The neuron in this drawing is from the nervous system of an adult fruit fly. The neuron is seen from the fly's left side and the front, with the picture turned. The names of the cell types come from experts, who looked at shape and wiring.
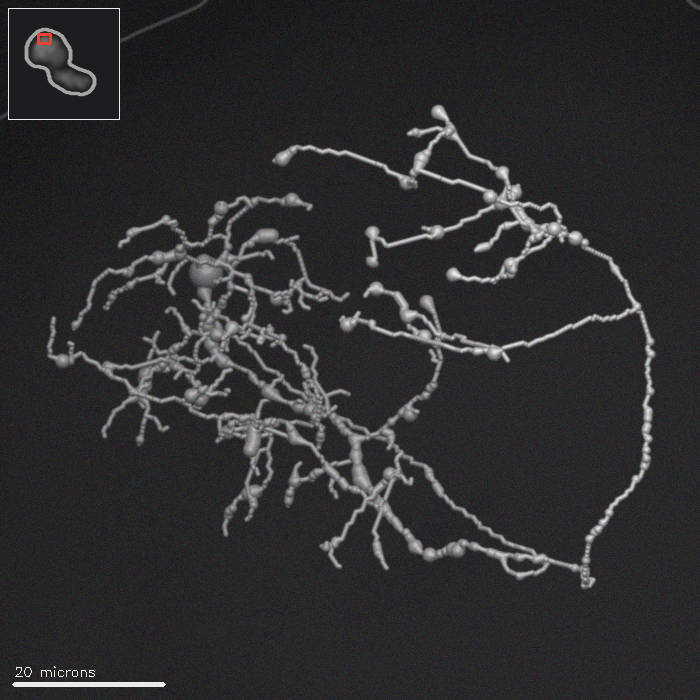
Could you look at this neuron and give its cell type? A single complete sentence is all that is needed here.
This neuron is included in the cell type LHPV5h2_b.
